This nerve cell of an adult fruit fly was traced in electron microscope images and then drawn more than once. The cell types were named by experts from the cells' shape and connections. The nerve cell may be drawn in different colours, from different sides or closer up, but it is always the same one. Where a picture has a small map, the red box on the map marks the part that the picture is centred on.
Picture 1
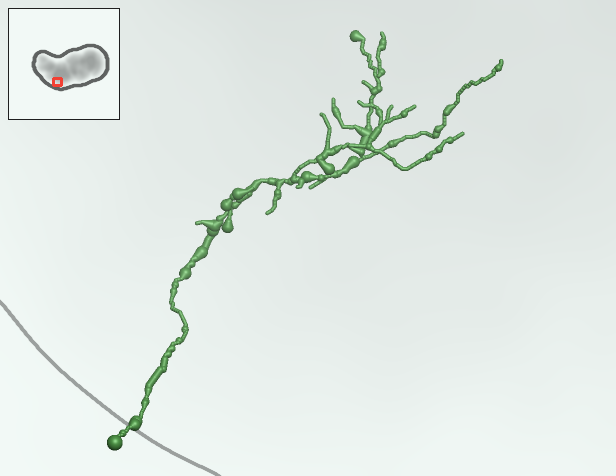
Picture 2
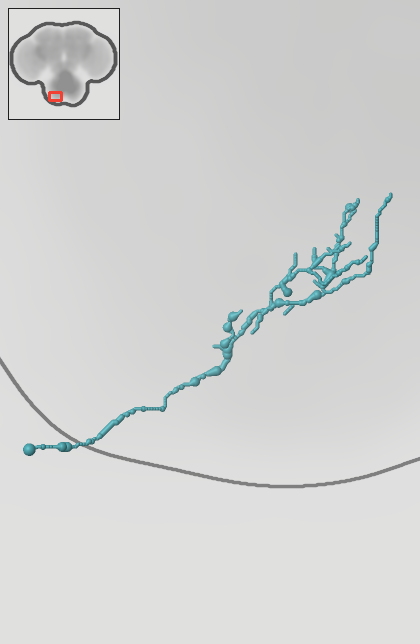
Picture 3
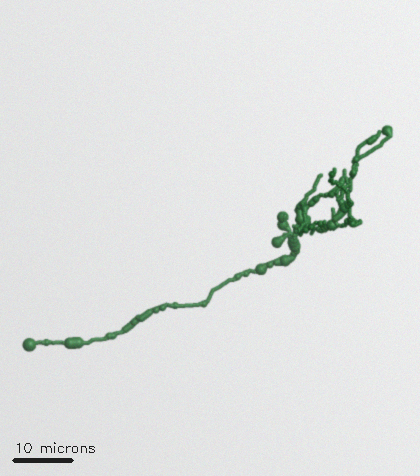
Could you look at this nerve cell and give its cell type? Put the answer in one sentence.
The cell type is LgLG1b.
